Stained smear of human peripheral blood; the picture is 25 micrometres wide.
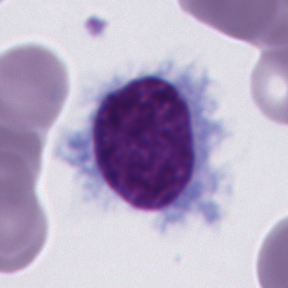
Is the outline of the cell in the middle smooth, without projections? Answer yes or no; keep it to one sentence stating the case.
No, by its outline the cell is rough, not smooth and even.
